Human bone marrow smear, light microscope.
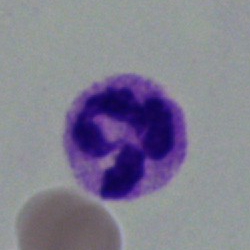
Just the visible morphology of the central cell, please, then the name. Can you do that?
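Several separate lobes make up the nucleus, arranged around the centre of the cell. Their chromatin is densely clumped and dark purple. Fine, faint lilac granules lie in the pale lilac cytoplasm. The cell shown is a segmented neutrophil.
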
